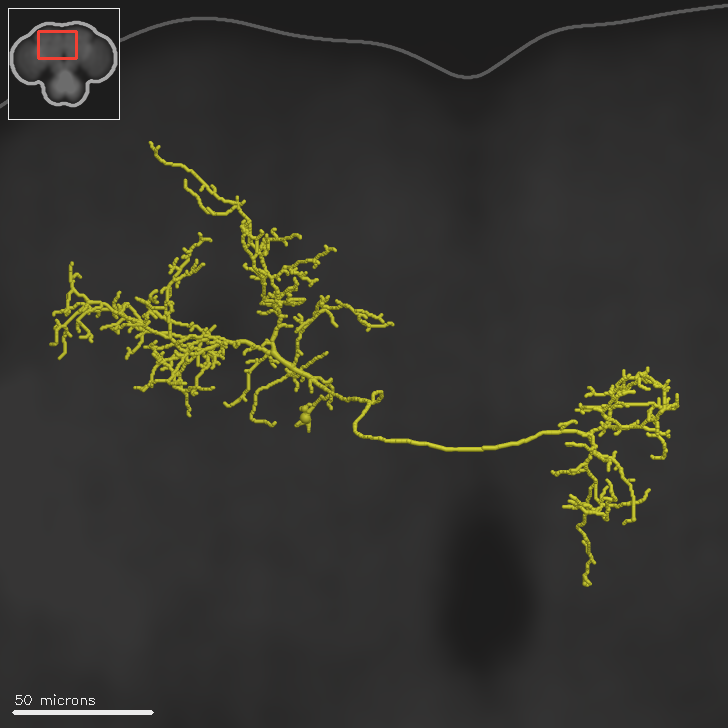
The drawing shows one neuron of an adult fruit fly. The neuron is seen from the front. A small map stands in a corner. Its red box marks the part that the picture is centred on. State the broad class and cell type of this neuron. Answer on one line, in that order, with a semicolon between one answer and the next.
central-brain intrinsic neuron; CL327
